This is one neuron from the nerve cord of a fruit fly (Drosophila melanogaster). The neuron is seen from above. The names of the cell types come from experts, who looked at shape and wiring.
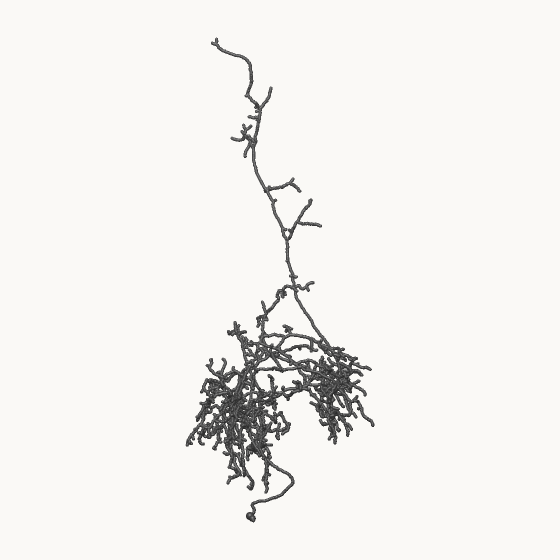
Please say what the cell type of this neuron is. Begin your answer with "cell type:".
cell type: INXXX031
